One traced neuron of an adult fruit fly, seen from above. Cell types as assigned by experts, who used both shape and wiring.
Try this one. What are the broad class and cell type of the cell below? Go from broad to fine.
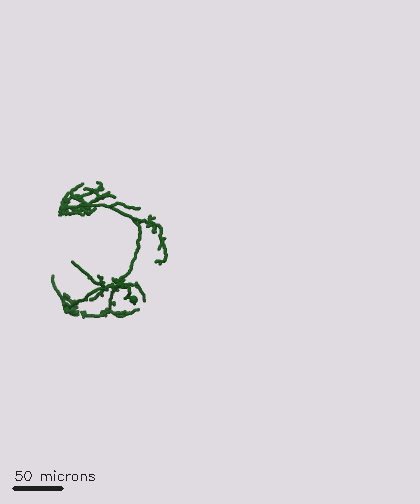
central-brain intrinsic neuron; AOTU047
